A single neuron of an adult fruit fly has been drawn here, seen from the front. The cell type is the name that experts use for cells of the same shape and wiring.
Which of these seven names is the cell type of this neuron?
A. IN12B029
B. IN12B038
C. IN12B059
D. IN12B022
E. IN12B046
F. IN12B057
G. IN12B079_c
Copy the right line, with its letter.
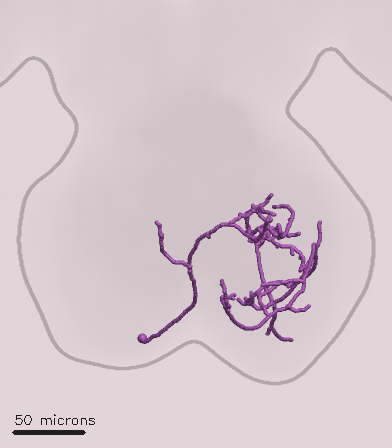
G. IN12B079_c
